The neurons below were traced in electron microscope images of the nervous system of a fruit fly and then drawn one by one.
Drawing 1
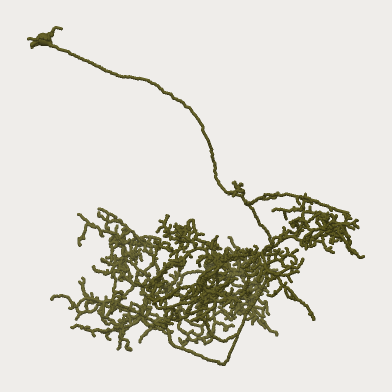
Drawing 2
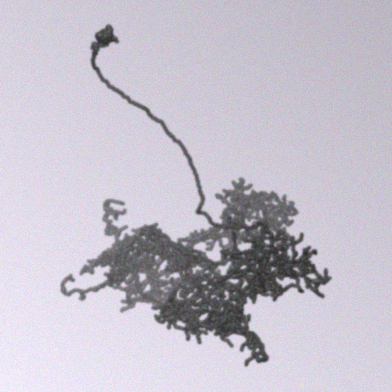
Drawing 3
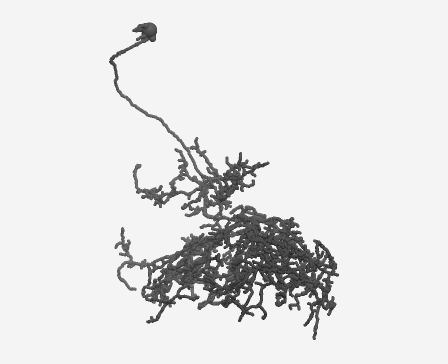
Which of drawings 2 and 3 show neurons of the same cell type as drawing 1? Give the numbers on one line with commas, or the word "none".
2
